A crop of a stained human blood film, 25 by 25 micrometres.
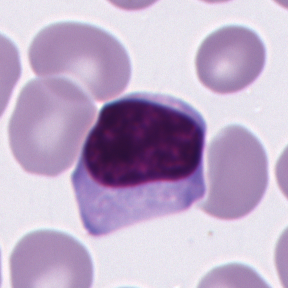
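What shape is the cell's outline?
Angular, with straight stretches of edge rather than a smooth round contour.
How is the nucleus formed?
As a single mass without lobes.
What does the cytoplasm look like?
Pale blue, with no granules visible.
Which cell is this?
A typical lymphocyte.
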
